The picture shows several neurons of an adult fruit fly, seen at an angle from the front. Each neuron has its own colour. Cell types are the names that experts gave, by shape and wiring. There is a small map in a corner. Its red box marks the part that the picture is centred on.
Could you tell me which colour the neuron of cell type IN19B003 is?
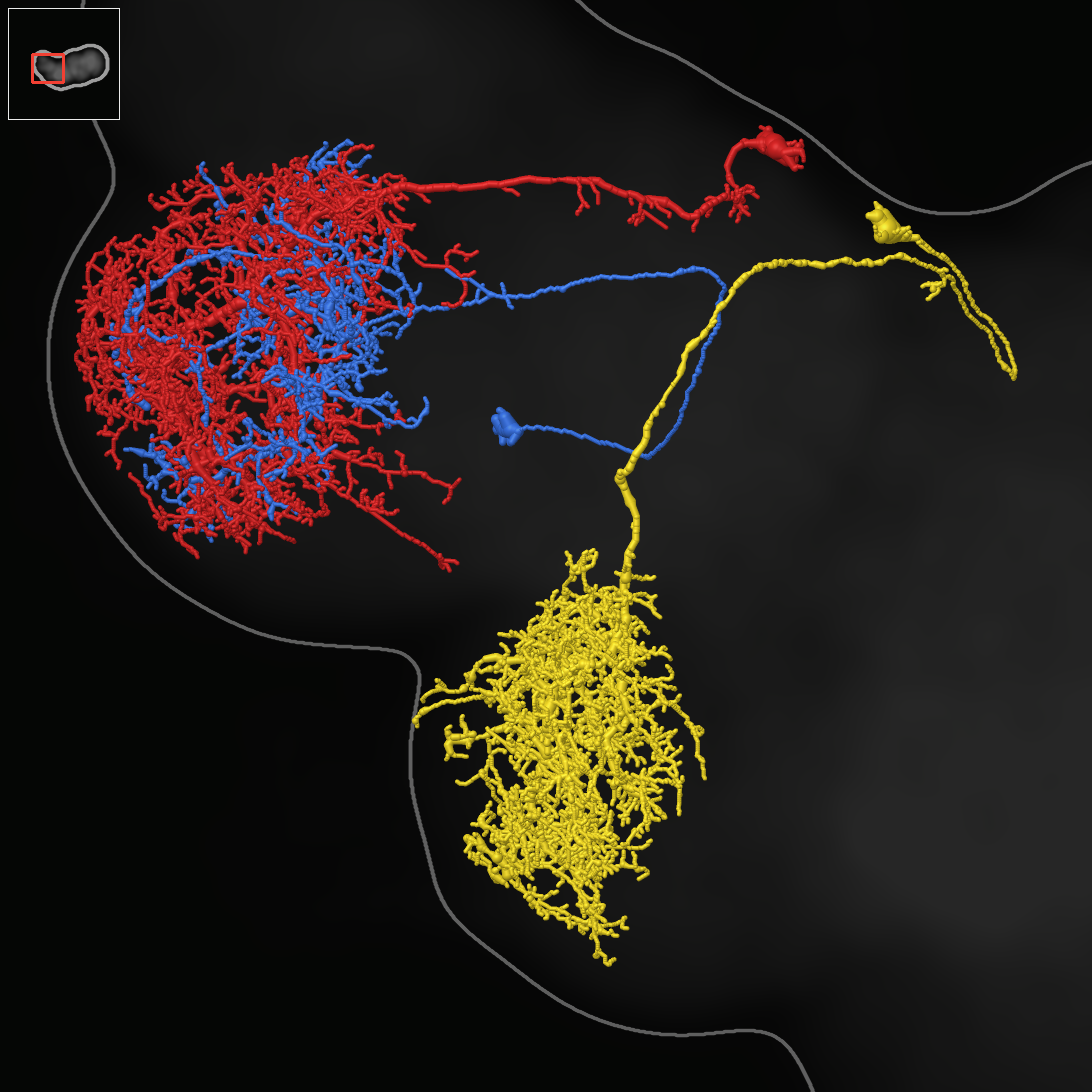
red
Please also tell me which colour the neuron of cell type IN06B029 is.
blue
